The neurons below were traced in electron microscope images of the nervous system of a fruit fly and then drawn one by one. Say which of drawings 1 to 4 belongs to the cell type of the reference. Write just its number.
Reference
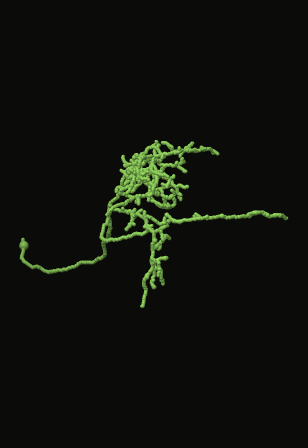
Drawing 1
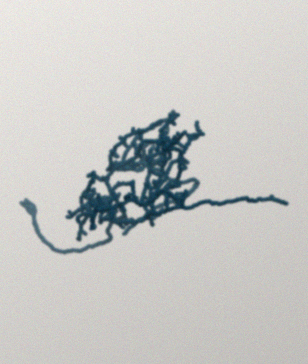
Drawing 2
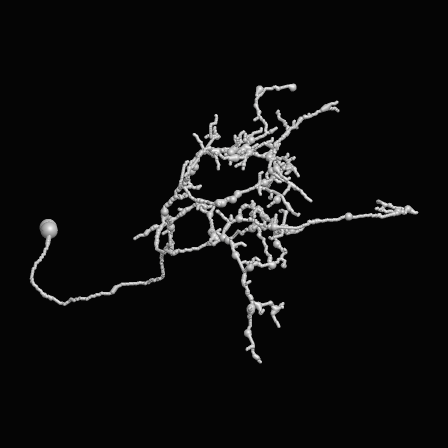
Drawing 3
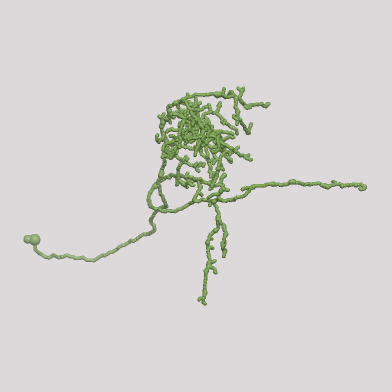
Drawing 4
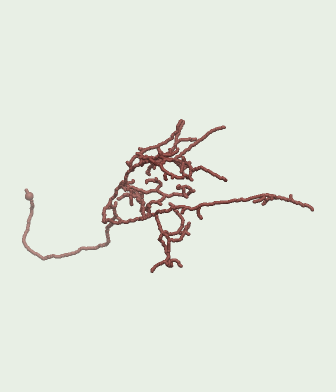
3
